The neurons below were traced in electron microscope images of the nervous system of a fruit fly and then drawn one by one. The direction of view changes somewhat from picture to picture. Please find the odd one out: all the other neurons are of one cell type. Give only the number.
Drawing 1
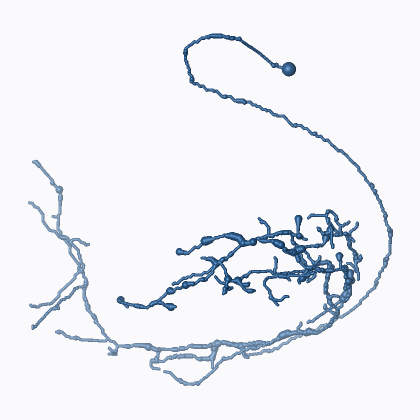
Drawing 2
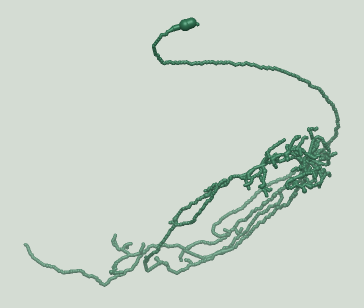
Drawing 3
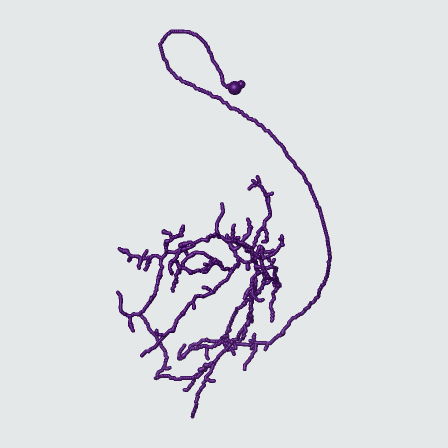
3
